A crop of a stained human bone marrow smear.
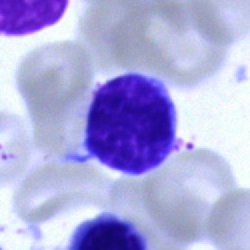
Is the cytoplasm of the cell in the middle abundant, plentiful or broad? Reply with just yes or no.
No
